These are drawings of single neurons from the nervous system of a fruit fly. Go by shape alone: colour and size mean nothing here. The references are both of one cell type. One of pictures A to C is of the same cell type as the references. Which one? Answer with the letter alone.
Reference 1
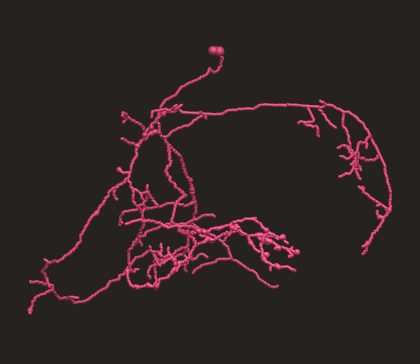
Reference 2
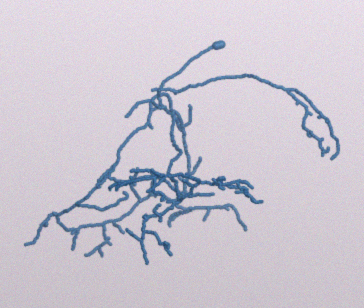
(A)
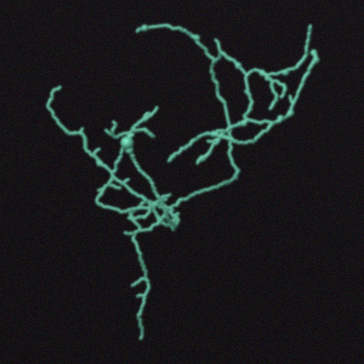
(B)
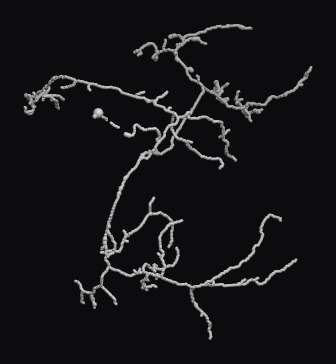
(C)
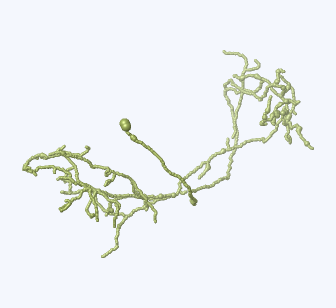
B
